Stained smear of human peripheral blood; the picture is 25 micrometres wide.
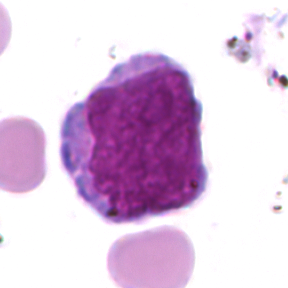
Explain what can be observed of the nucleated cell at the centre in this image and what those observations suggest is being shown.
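Outline irregular and angular, not round. Nucleus occupies most of the cell. Cytoplasm widest on the left side. No granules visible in the cytoplasm. Cell: atypical promyelocyte.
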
